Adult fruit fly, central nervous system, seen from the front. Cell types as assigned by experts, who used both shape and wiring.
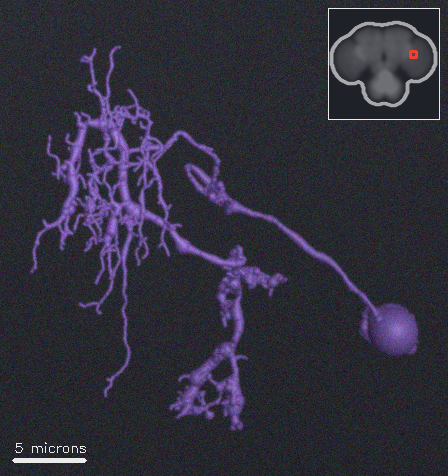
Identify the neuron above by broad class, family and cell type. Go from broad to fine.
optic-lobe intrinsic neuron; T; T5c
